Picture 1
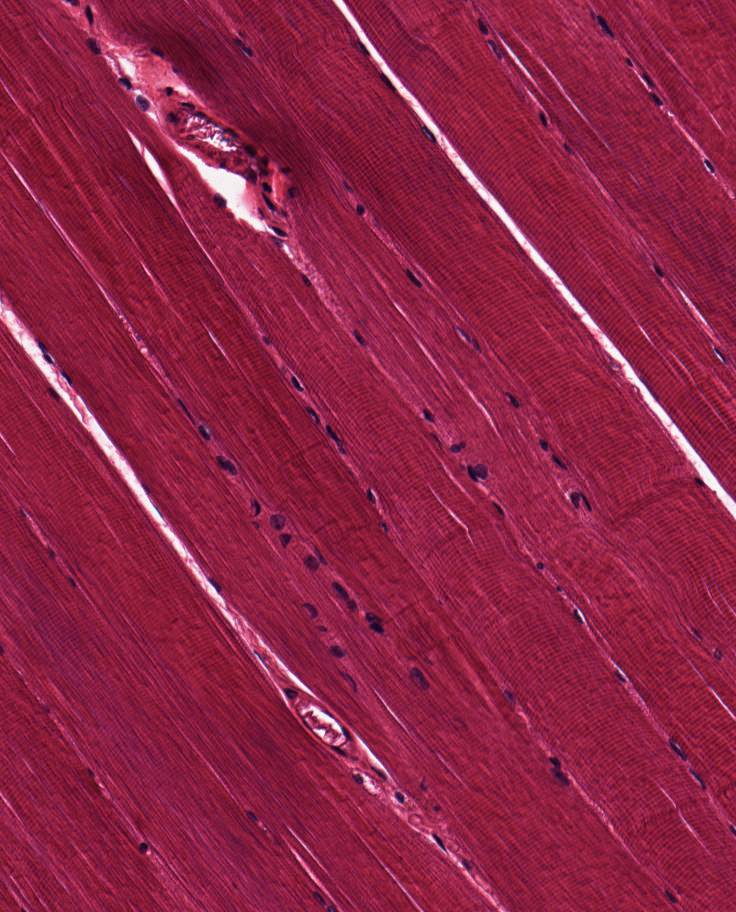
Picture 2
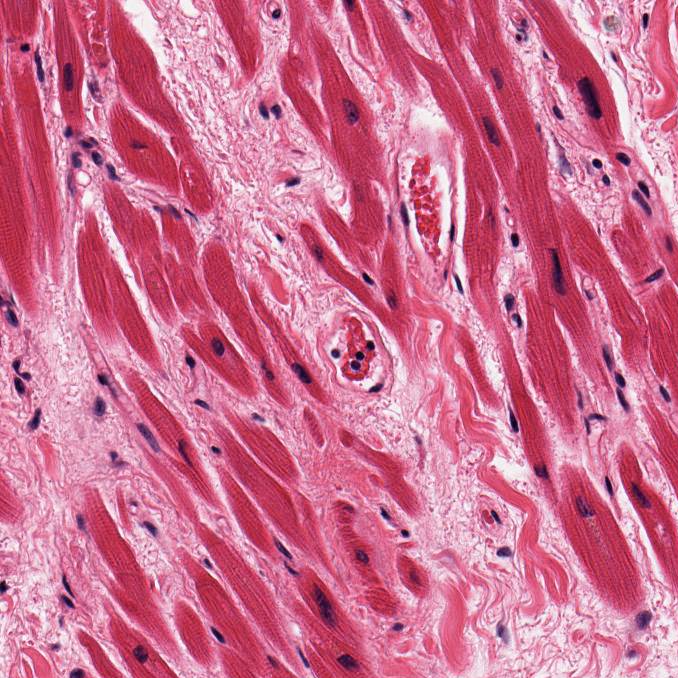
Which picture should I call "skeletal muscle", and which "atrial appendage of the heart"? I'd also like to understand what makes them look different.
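So the first one's skeletal muscle and the second's atrial appendage of the heart. In the first, long parallel fibres cut lengthwise fill the field, running diagonally from upper left to lower right, side by side without branching or joining. Their small dark elongated nuclei sit at the fibre edges, not the centres, and the cytoplasm is an even deep red with eosin. In the second, lots of fibres taper and split into branches instead of running as uniform cylinders, and there are fine cross-striations in the deep red cytoplasm. Small dark, round to spindle-shaped nuclei are scattered singly through the pale stroma between them.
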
